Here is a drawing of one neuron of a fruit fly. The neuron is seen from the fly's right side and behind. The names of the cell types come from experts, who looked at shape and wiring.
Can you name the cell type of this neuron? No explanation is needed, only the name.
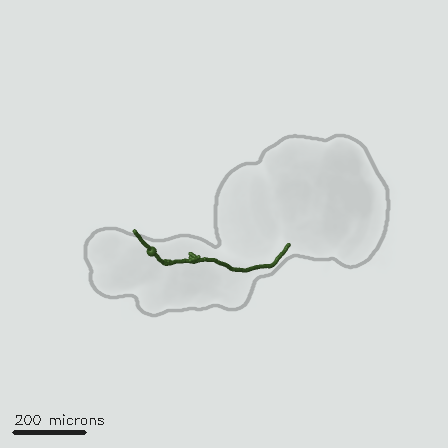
SApp01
